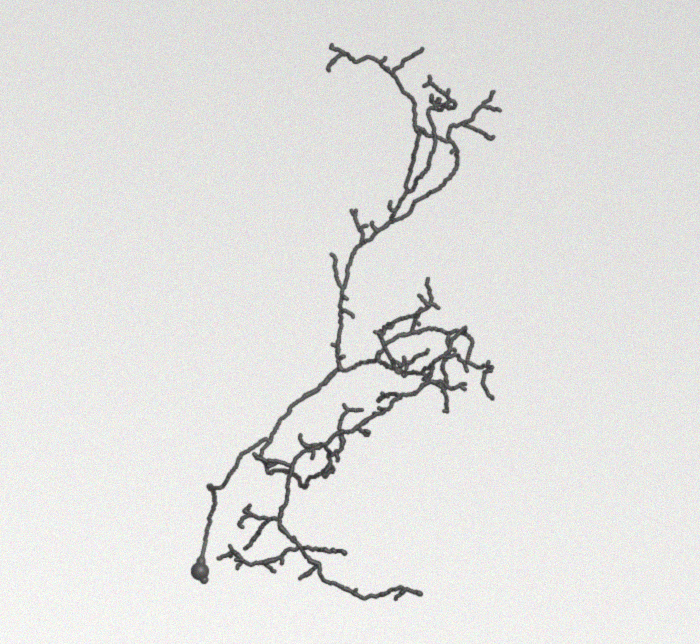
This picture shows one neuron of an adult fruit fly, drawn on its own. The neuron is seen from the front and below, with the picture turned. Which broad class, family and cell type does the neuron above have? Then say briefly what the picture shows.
Its broad class is central-brain intrinsic neuron. Its family is hemilineage SLPad1_posterior. The cell type is SIP033. The cell body can be seen at the lower left of the picture. The picture shows dozens of branch ends.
